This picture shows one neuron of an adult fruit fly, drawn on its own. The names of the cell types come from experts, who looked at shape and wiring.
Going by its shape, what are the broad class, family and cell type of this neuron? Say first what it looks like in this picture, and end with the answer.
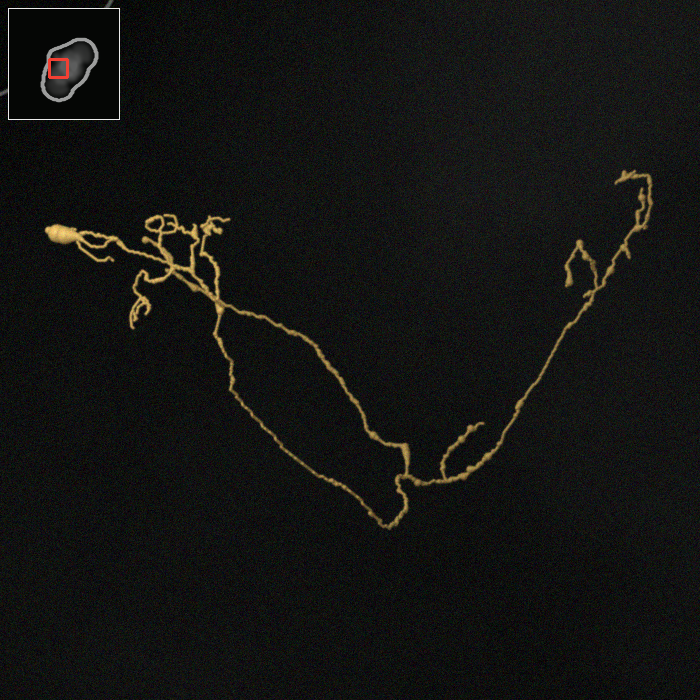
In this view it is wider than it is tall. It is a central-brain intrinsic neuron. The name of its family is class Kenyon Cell. Its cell type is KCa'b'-ap2.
